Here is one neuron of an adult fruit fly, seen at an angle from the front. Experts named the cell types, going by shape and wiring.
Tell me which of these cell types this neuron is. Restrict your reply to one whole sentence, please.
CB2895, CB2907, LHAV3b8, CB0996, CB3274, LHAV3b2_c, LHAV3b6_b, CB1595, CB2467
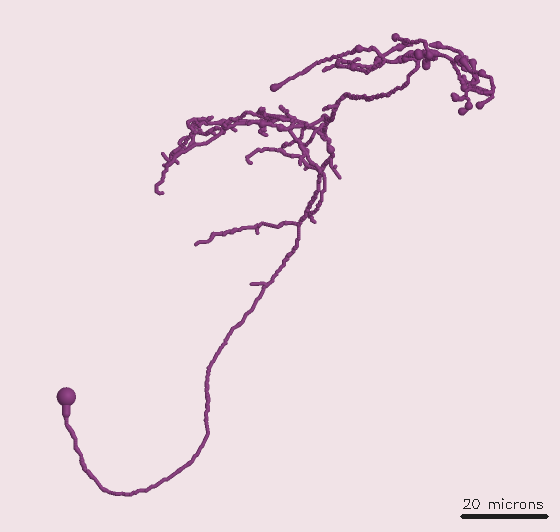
This neuron is assigned to the cell type CB2467.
